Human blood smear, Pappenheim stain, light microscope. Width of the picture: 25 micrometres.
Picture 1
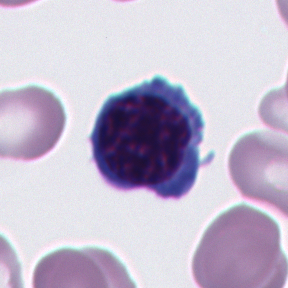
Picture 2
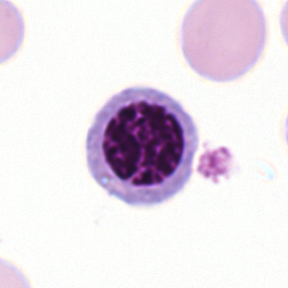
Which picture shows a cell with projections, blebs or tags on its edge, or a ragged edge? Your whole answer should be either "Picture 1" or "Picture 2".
Picture 1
